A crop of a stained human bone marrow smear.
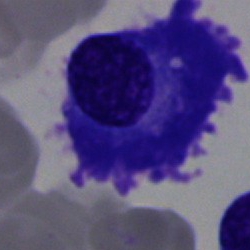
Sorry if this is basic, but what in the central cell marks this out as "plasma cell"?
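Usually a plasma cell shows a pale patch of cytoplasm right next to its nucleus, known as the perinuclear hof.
Here a paler zone of cytoplasm lies against the nucleus on its lower right side, which goes with a plasma cell. The chromatin is dark purple with a dotted, granular texture. The cytoplasm is plentiful and stains a deep blue. One small clear round spot lies in the cytoplasm just to the upper right of the nucleus.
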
